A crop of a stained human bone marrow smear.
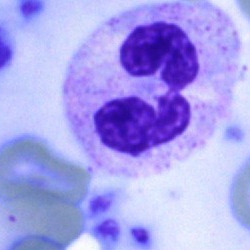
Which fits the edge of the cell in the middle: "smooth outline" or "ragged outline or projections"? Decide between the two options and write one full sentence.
The cell is bounded by a smooth edge without blebs or tags.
